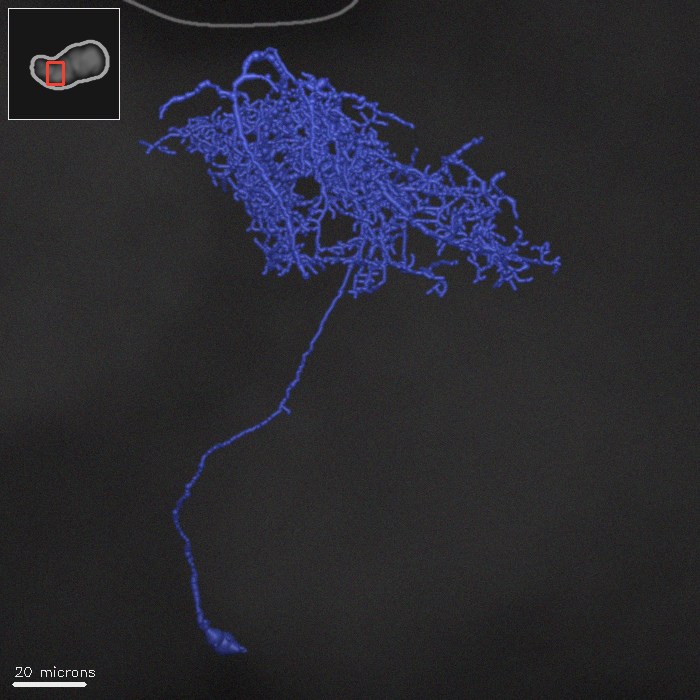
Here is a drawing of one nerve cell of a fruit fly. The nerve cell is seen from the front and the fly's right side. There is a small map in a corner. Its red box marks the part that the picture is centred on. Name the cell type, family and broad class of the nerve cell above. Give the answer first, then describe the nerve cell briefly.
The cell type is IN06A002. Its family is hemilineage 06A. Its broad class is nerve-cord intrinsic neuron. By the scale bar it is about 170 microns tall in this view. More than a hundred branch ends can be seen.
